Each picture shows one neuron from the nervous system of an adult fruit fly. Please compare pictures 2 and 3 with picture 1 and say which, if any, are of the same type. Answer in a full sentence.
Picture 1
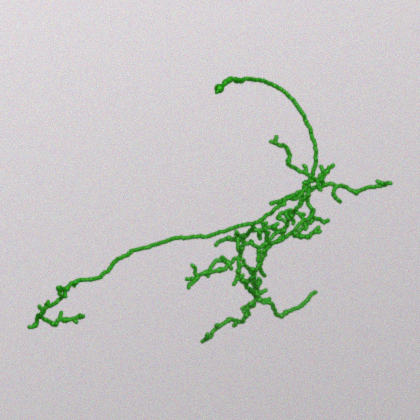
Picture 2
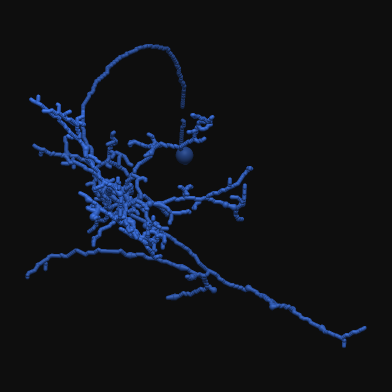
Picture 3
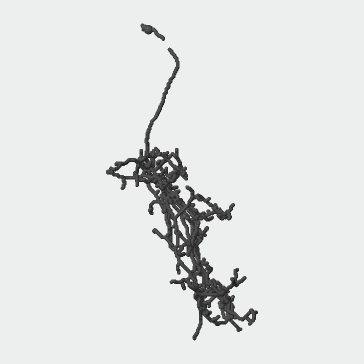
None of them is of the same cell type.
